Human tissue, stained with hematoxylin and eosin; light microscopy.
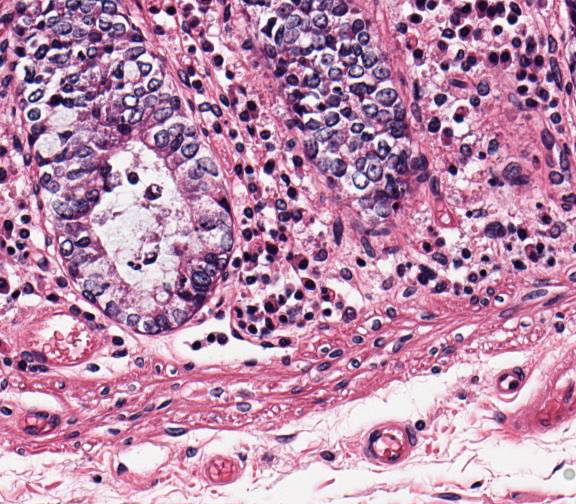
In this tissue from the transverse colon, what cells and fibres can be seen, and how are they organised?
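Upper two-thirds: glands and densely cellular tissue. Lower third: looser pink connective tissue. Upper-left gland lumen: pale, wispy material with scattered cell fragments. Upper right: cell clusters with pale, bubbly, vacuolated cytoplasm. Beneath glands: band of elongated spindle nuclei and pink fibres, running roughly horizontally across field.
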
